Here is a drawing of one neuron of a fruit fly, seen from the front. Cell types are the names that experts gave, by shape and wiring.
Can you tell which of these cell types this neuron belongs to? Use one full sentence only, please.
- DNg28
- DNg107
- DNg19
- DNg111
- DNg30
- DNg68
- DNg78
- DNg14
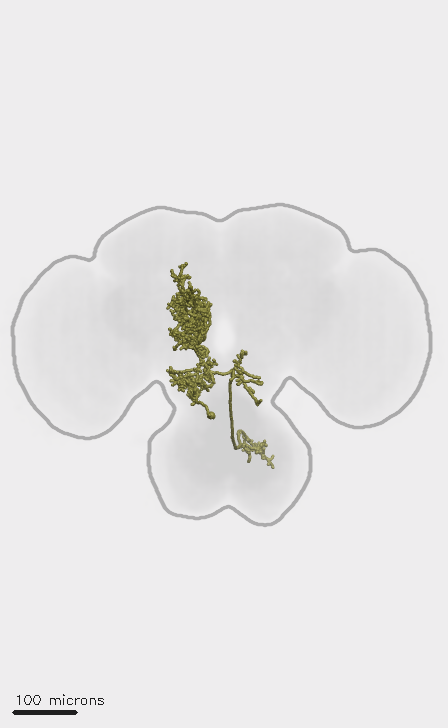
This neuron is typed as DNg111.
